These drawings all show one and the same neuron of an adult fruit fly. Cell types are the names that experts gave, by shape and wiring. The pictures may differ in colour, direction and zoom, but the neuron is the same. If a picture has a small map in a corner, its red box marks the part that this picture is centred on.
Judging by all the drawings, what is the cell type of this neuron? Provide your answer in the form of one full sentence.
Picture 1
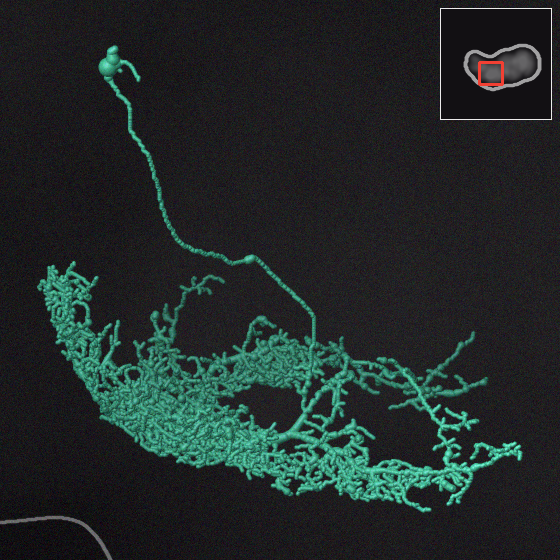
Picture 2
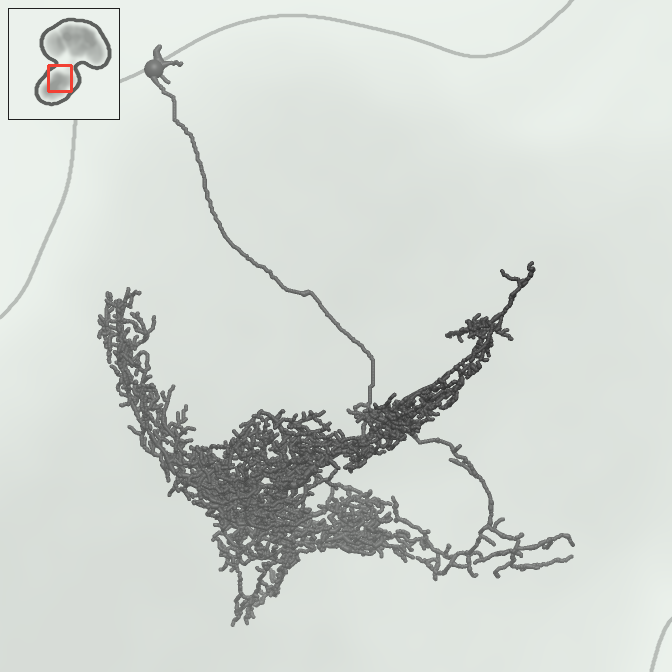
Among cell types, the one for this neuron is IN23B005.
